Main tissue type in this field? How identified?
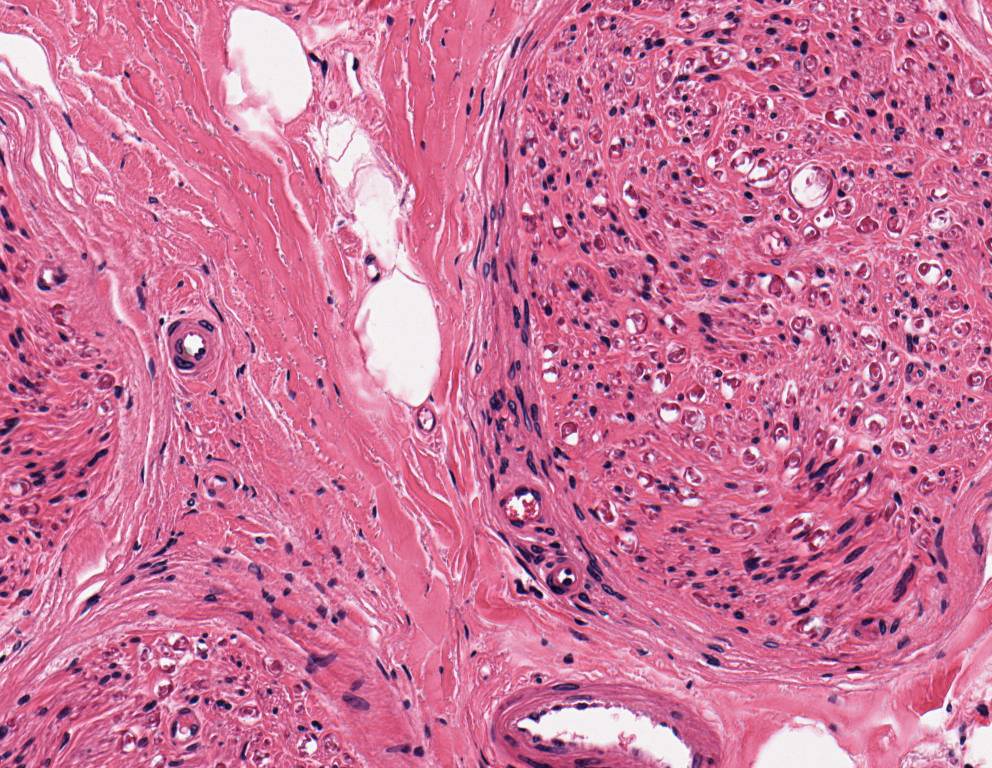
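Here we have a nerve fascicle. The large one on the right is packed with small round fibre profiles in cross-section, each a clear rim around a central pink dot.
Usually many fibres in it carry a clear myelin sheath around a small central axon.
Among them I see small, dark, mostly oval to spindle-shaped nuclei. Along its left edge, flattened spindle-shaped nuclei lie in layers following the curved boundary.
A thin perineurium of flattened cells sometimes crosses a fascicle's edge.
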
